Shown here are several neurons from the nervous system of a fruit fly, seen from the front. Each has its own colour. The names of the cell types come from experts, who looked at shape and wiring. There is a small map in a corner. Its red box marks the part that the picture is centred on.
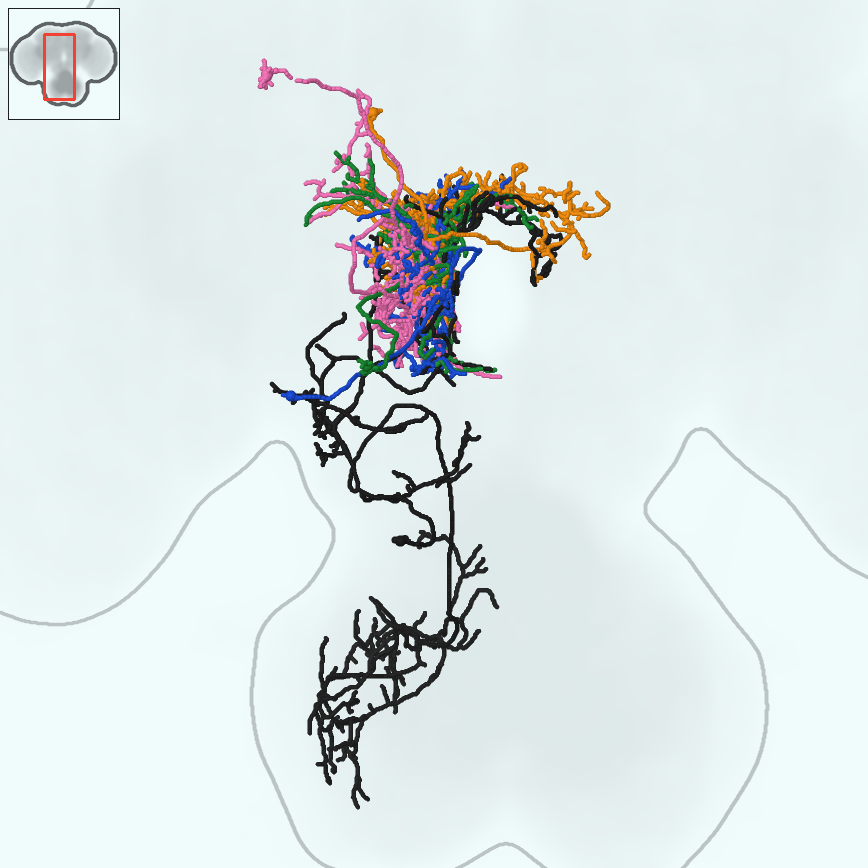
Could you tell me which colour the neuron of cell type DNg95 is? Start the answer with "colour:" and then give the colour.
colour: black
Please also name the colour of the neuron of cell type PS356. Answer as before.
colour: blue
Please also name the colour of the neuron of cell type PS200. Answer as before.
colour: orange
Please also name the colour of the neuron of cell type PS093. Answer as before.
colour: green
